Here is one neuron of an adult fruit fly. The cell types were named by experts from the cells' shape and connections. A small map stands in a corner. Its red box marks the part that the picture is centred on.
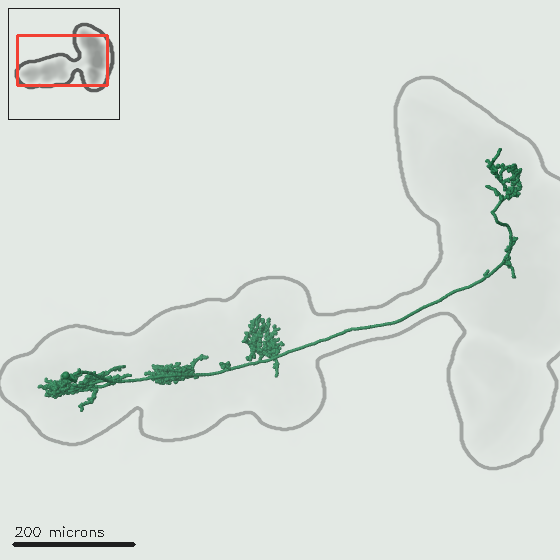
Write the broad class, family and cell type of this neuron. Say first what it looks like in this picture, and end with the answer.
It reaches both the brain and the nerve cord, passing through the neck. By the scale bar it is about 800 microns wide in this view. This is an ascending neuron. Its family is hemilineage 09B. It is of cell type AN09B004.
